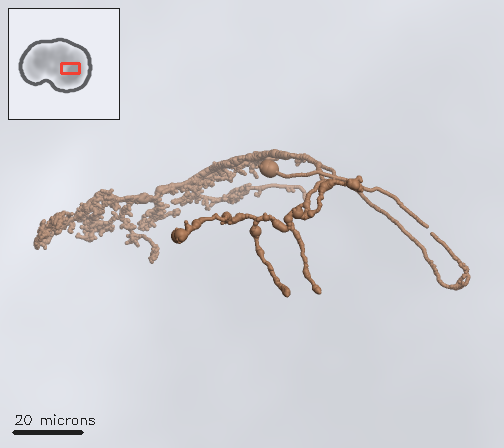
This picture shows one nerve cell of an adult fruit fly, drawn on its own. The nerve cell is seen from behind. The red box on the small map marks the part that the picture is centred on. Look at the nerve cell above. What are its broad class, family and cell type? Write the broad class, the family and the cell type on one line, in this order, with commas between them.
nerve-cord intrinsic neuron, hemilineage 11B, IN11B003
